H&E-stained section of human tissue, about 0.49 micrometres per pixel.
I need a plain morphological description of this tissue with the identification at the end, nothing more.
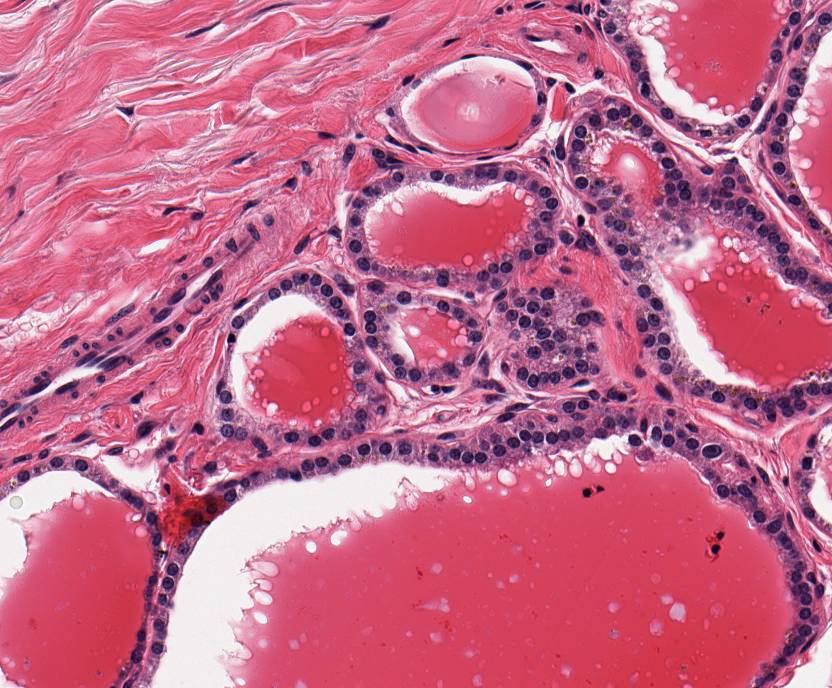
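Look first at how the field is built: closed, rounded follicles packed side by side fill most of it, and dense fibrous tissue keeps to the upper left. Notice how widely the follicles differ in size; the biggest stretches across the bottom centre. Their lining cells have round, dark nuclei of even size. This is thyroid.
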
